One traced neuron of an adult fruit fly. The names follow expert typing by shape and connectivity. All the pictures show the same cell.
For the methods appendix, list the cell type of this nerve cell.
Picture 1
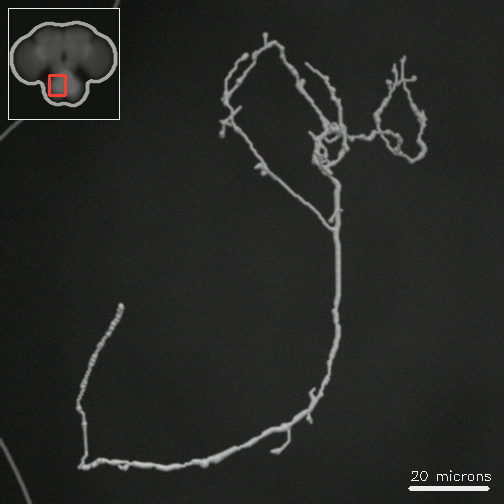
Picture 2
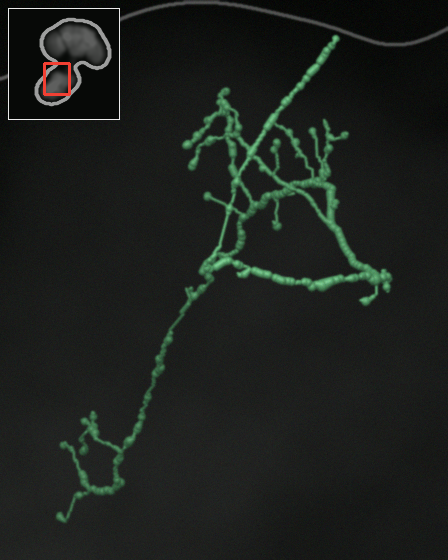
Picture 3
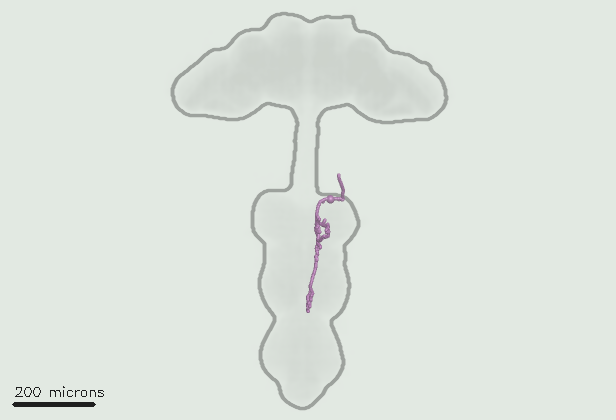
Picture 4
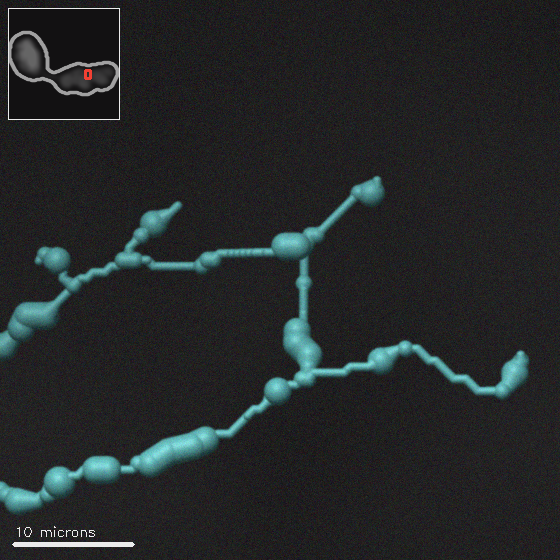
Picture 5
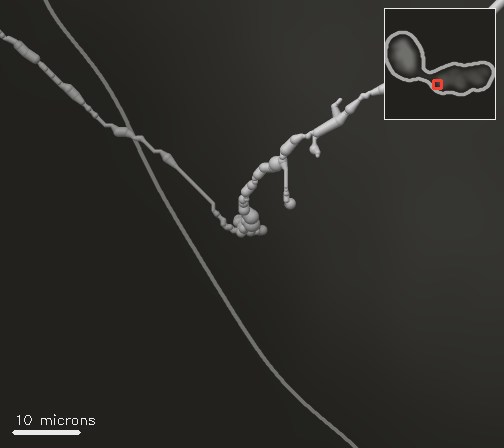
SNpp19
